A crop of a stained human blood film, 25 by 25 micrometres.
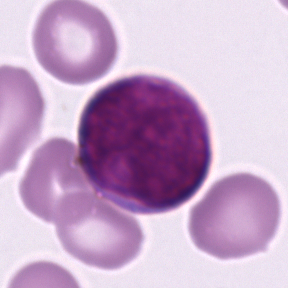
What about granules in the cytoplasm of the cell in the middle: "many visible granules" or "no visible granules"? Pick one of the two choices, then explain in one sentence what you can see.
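No visible granules. No granules are seen in the cytoplasm.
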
